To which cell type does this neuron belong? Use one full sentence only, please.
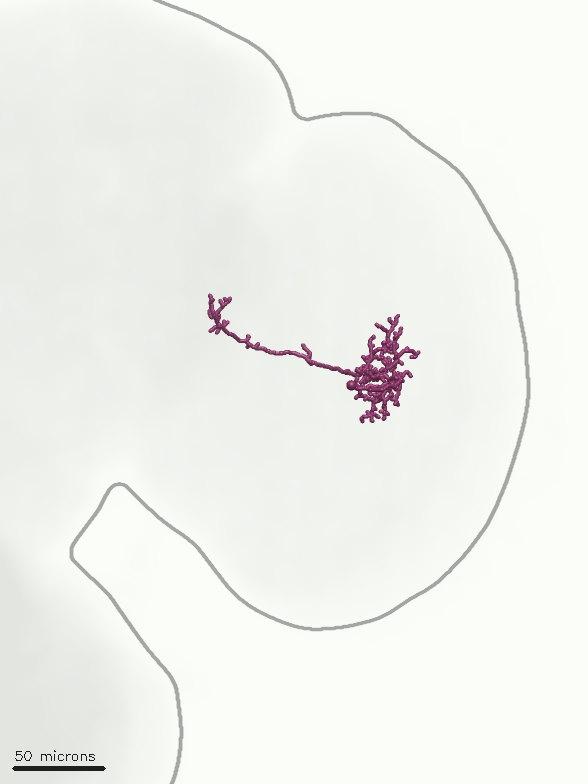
This particular neuron has the cell type Tm16.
